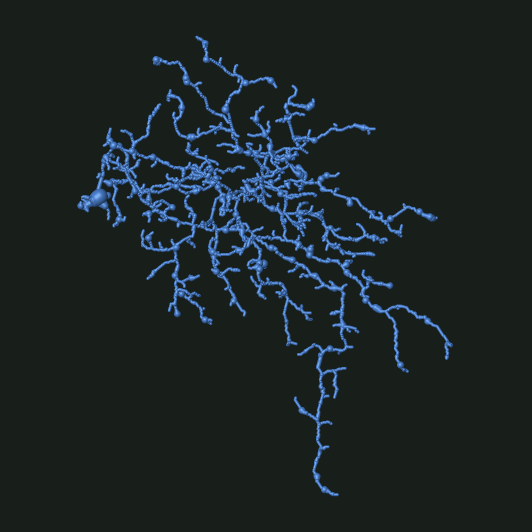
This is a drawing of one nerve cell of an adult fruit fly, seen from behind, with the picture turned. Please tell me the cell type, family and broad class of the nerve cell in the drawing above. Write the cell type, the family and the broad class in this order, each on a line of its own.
Dm20
Dm
optic-lobe intrinsic neuron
